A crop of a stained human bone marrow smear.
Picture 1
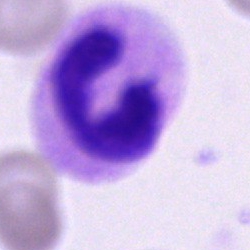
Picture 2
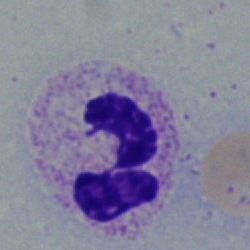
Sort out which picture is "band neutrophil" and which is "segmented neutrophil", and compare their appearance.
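Picture 1 shows a band neutrophil; picture 2 shows a segmented neutrophil. In picture 1 the nucleus is a thick curved band, bent into a C shape that opens toward the upper right.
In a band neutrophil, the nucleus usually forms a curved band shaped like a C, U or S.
In picture 2 the nucleus is also curved, but a narrow constriction pinches it into two parts.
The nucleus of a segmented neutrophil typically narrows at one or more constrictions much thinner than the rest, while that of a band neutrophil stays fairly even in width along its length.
Both nuclei have dense, dark purple chromatin and no visible nucleolus; in picture 2 the chromatin is densely clumped.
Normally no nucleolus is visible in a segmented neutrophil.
The outline in picture 1 is round to slightly oval and smooth, and no vacuoles are seen in the cytoplasm in picture 2. Pale grey red cells lie at the upper-left and lower-left edges of picture 1, and a red blood cell lies separate from the cell at the right edge of picture 2.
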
